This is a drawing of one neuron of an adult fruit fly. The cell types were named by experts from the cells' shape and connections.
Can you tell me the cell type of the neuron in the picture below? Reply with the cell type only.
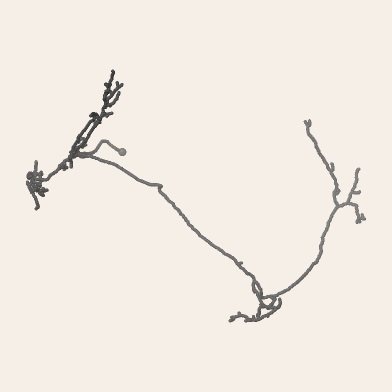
CB3204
